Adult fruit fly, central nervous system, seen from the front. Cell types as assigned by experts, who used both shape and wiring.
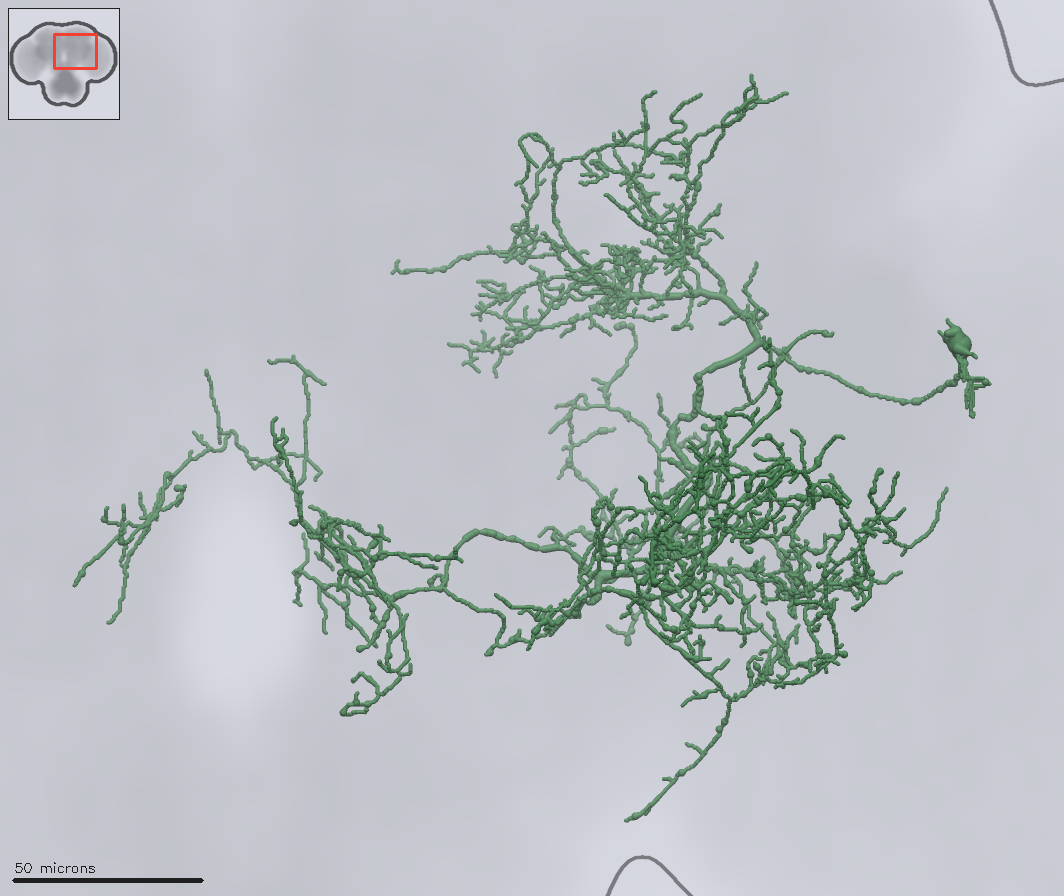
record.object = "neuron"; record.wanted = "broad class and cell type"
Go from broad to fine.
central-brain intrinsic neuron; AVLP593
